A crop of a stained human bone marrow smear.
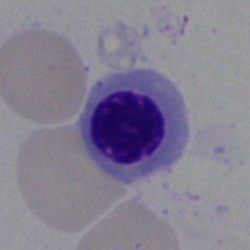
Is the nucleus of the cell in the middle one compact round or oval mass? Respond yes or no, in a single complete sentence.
Yes, its nucleus is a round or oval mass rather than a curved band.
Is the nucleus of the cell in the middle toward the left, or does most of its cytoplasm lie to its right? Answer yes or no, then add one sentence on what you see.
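Yes. The nucleus sits slightly off-centre, nearer the left side of the cell.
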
